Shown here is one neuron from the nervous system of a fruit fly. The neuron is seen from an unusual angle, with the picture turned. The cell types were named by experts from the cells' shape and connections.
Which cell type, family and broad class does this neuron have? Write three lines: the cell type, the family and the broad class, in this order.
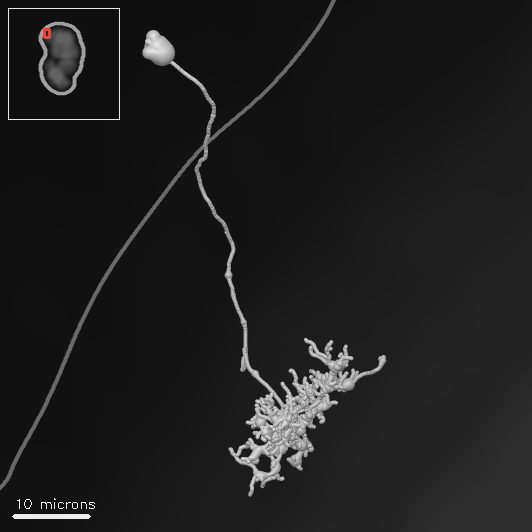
Dm15
Dm
optic-lobe intrinsic neuron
